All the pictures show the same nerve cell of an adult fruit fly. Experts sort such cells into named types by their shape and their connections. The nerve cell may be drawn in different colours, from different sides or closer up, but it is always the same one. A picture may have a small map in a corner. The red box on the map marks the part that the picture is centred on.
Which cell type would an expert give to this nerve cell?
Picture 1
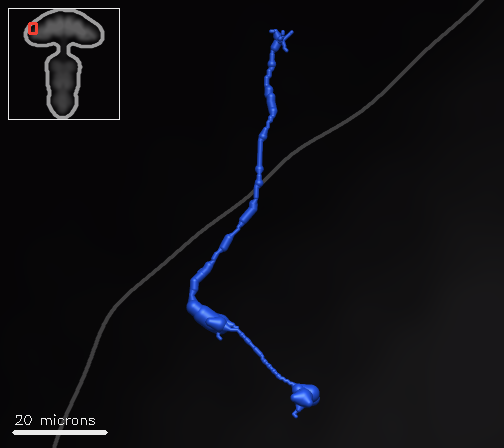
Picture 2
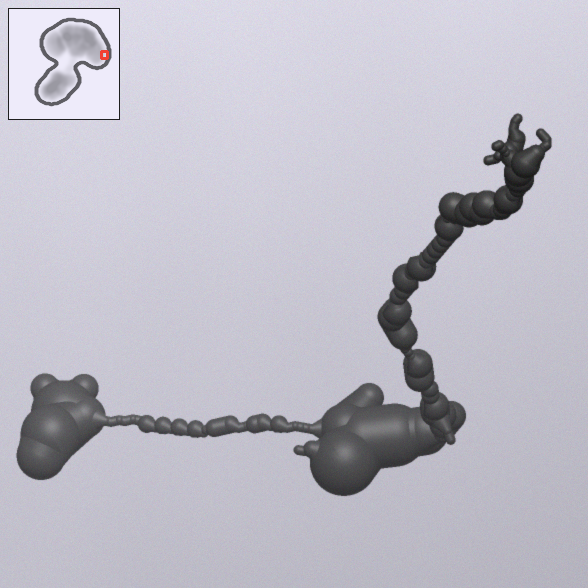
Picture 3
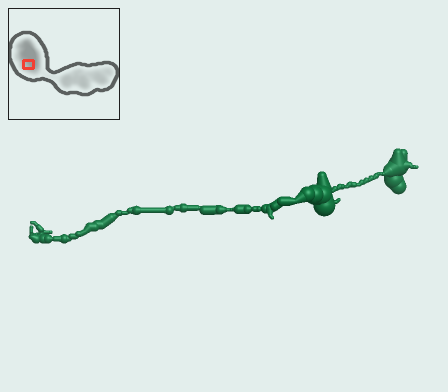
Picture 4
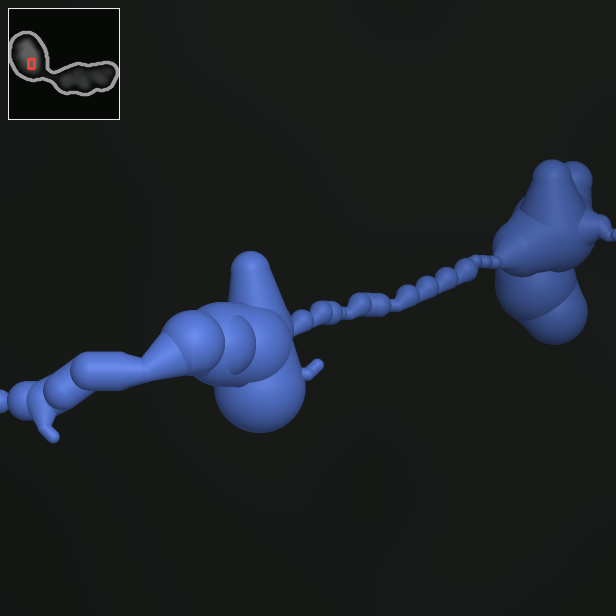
L1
